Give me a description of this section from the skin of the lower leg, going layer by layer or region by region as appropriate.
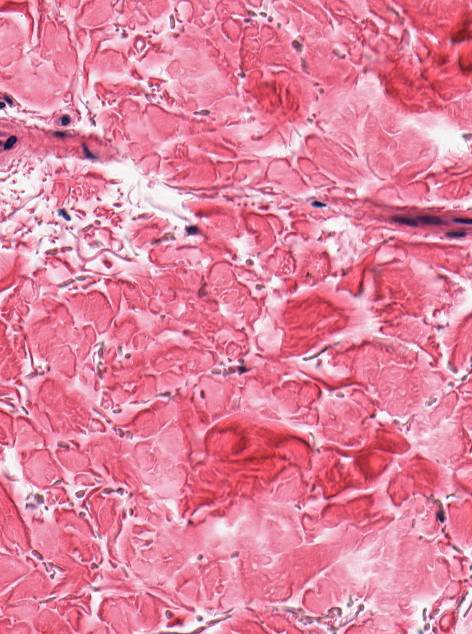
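The few nuclei are small and dark; notice that they sit at the fibre edges, between fibres, not inside them. There are no fat cells in this field. Clear clefts separate many fibres, and some fibres show internal cracks, consistent with shrinkage artefact.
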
